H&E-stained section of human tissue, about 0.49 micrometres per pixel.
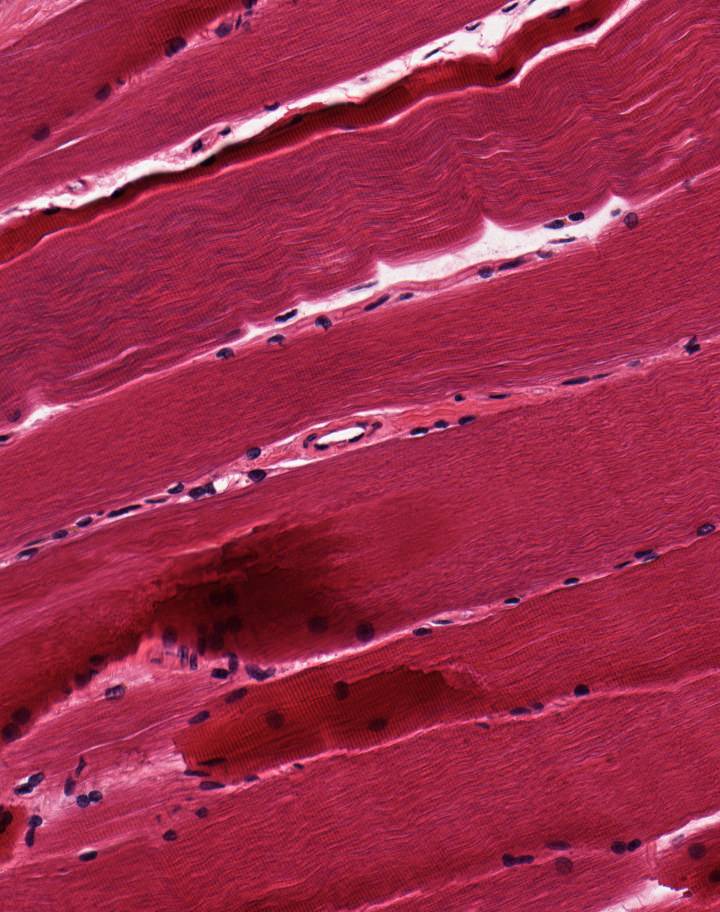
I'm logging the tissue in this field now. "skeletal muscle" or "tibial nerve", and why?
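It's skeletal muscle. Notice that the fibre cytoplasm stains a deep pink-red with eosin.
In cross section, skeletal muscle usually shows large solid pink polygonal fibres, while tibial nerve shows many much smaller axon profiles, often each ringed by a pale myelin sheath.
The fibre nuclei, flattened and elongated, sit at the edges rather than the centres. The fibres run unbranched, without intercalated discs. Only thin connective tissue strands with small dark nuclei lie between them, and no fat cells.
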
